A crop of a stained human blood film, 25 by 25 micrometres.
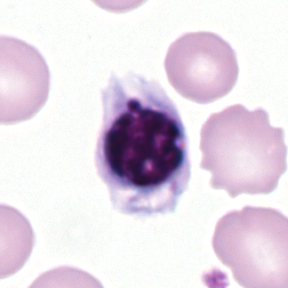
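Normoblast in a stained peripheral blood smear. Its nucleus is round, about 7 micrometres across, without lobes or deep indentation, and a small dark knob bulges from its top edge. The chromatin is dark purple and coarsely clumped. The cytoplasm is widest above and below the nucleus.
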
